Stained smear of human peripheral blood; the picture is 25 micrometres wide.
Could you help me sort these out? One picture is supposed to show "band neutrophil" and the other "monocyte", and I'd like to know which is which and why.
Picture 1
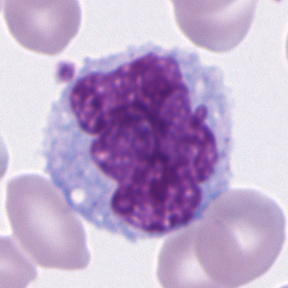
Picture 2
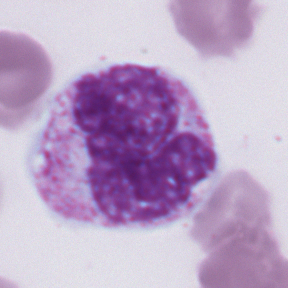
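Picture 1: monocyte. Picture 2: band neutrophil. The monocyte measures about 18 micrometres across, and its nucleus, about 16 by 12 micrometres, fills about 60% of the cell's area. This nucleus is irregular and folded into several overlapping lobes.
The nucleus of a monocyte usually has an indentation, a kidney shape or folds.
The nucleus of the band neutrophil is about 14 micrometres across, with dark purple, coarsely clumped chromatin broken by small pale gaps, and no nucleoli are visible in it.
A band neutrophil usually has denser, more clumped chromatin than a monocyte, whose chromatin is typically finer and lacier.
The cytoplasm separates the two plainly: pale grey-blue and free of coarse coloured granules in the monocyte, pale pink and scattered with many small reddish-pink granules in the band neutrophil.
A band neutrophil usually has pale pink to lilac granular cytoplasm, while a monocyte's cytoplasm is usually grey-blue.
One small clear vacuole lies in the lower-left cytoplasm of the monocyte.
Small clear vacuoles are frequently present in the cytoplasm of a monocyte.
In outline the monocyte is roughly round with a finely bumpy edge, whereas the band neutrophil is round and smooth. A small purple fragment lies just outside the monocyte's upper-left edge, and in picture 2 red cells lie near the picture edges without overlapping the cell.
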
